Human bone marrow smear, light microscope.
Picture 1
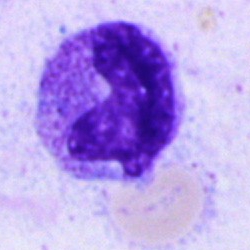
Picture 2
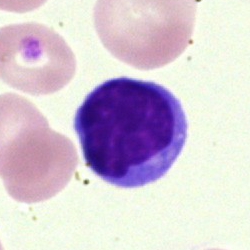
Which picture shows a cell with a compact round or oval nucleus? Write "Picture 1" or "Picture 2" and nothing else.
Picture 2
